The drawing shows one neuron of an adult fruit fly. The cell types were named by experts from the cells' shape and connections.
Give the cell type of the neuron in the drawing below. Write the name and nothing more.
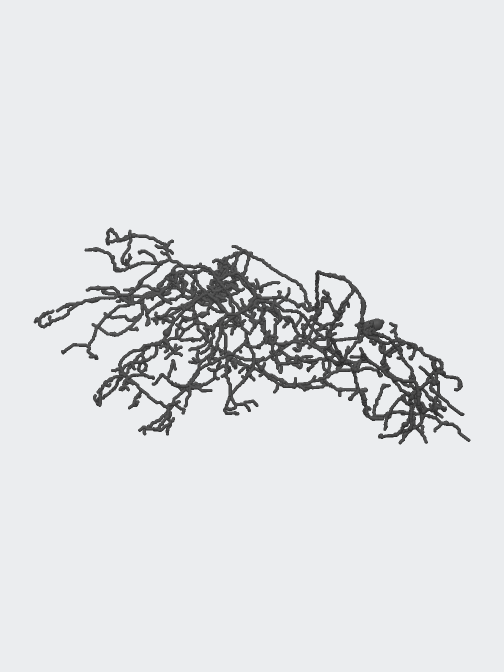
SMP084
